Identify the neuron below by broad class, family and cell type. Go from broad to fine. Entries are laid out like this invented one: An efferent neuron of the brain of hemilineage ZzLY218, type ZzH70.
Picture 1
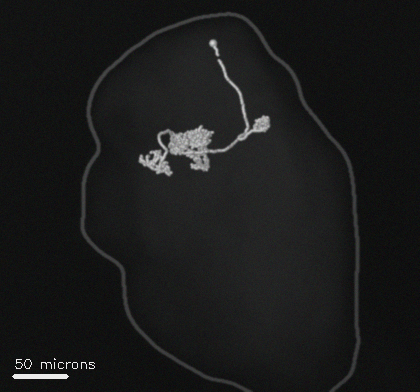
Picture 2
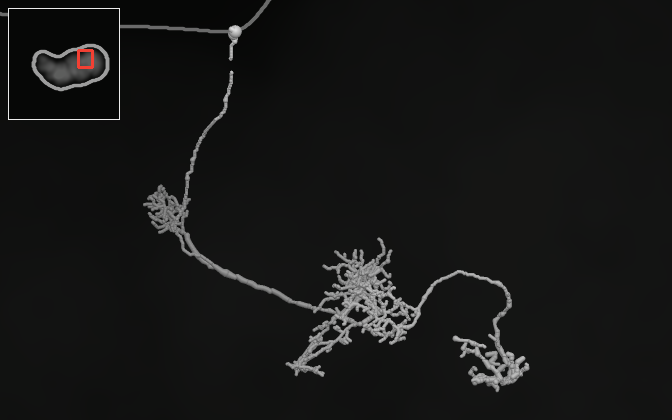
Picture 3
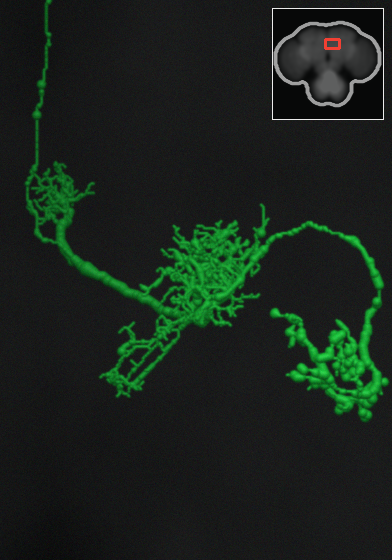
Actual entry: A central-brain intrinsic neuron of class CX, type PFL3.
